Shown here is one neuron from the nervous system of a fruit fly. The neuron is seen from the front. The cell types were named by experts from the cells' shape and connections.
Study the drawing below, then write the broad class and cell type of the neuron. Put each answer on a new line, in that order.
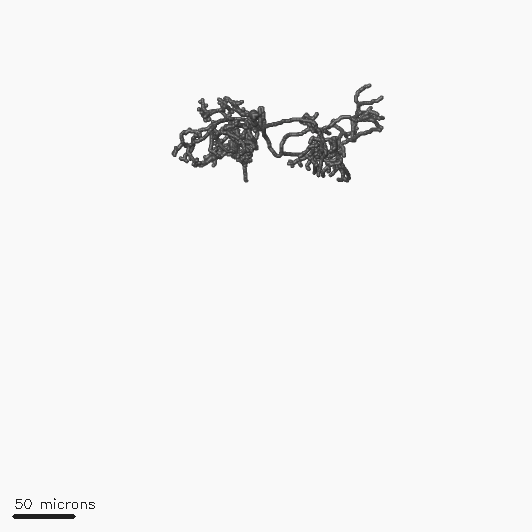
central-brain intrinsic neuron
SMP089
